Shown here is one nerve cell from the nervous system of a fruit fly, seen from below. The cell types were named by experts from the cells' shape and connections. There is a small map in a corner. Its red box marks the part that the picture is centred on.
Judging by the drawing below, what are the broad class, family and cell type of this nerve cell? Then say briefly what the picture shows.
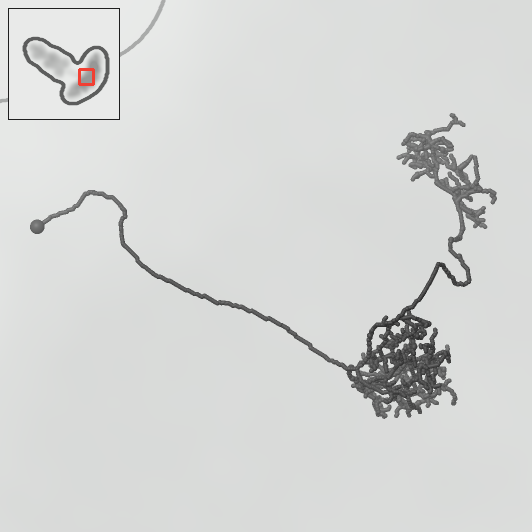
Its broad class is central-brain intrinsic neuron. Its family is called class CX. Its cell type is hDeltaC. It is in the brain and does not reach the nerve cord. The cell body is on the left of the picture. The picture shows dozens of branch ends.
